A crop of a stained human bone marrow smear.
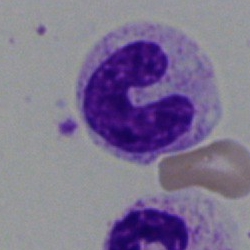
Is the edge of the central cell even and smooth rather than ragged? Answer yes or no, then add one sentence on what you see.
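Yes. The cell outline is round and smooth.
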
